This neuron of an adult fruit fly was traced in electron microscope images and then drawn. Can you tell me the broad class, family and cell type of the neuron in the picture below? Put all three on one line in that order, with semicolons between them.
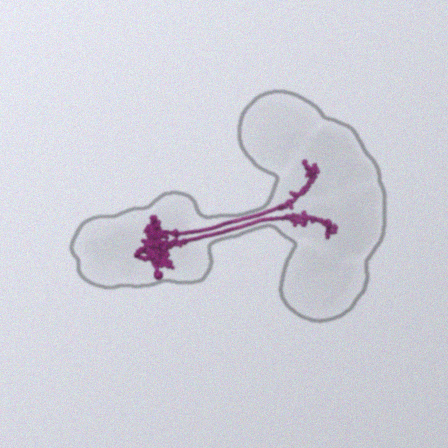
ascending neuron; hemilineage 09B; AN09B024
